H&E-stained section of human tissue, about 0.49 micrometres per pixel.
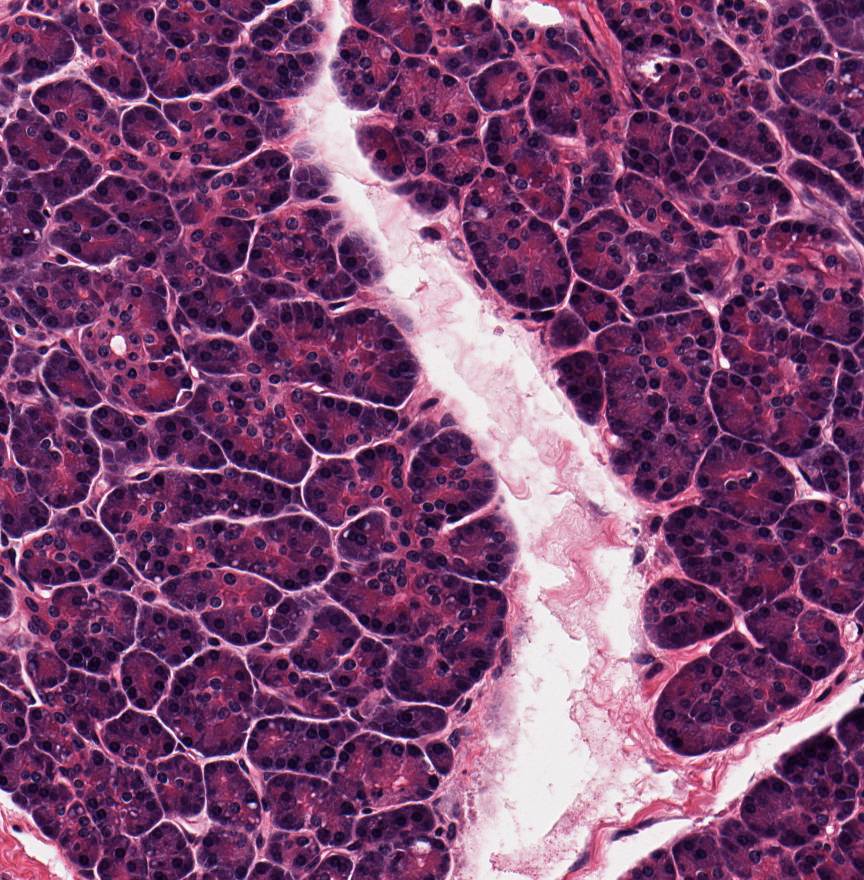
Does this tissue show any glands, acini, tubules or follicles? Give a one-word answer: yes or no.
Yes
